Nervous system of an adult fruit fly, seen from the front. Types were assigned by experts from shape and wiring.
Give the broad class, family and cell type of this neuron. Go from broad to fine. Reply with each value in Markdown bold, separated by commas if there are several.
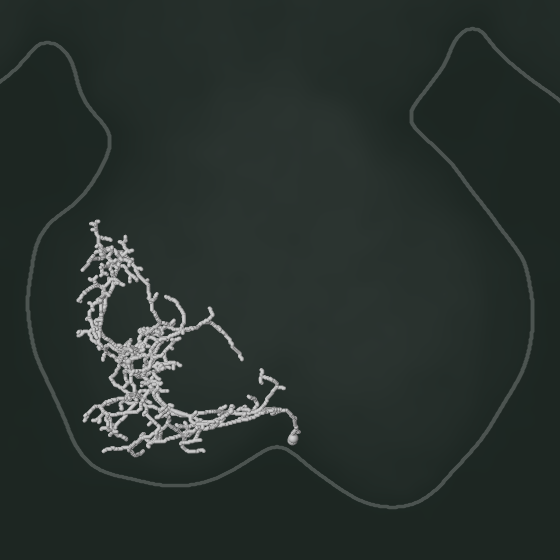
**nerve-cord intrinsic neuron**, **hemilineage 13B**, **IN13B022**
